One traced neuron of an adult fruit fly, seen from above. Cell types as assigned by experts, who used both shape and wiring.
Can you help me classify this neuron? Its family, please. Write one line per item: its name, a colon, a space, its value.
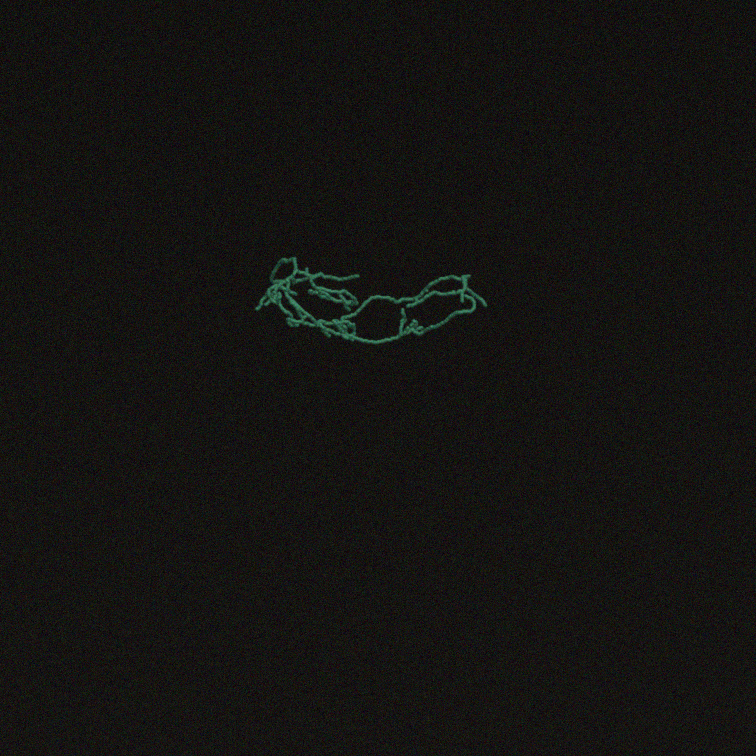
family: class gustatory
